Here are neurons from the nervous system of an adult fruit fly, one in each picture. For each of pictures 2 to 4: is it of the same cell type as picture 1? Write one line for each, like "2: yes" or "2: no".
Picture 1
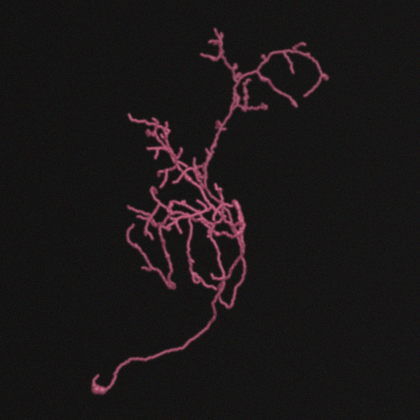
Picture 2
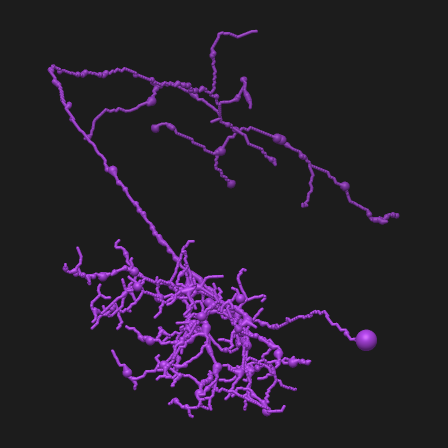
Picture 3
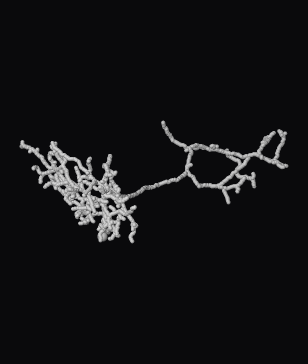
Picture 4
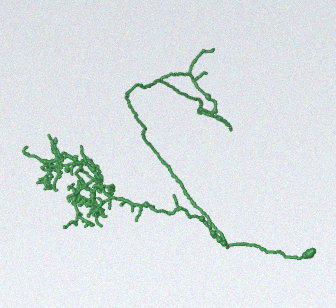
2: no
3: no
4: no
